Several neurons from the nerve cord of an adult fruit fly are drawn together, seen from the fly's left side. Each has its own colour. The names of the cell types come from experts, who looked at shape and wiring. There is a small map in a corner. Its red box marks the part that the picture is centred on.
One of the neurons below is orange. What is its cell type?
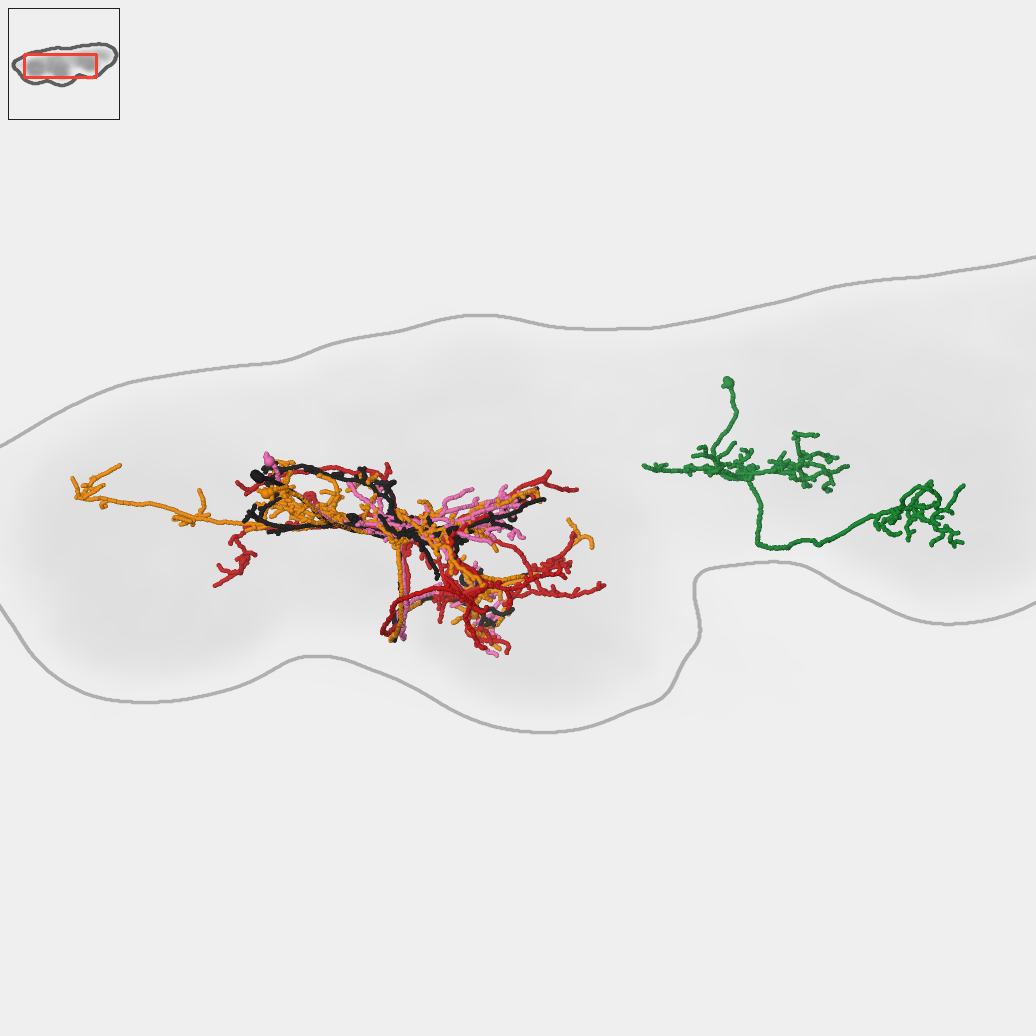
IN01A050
